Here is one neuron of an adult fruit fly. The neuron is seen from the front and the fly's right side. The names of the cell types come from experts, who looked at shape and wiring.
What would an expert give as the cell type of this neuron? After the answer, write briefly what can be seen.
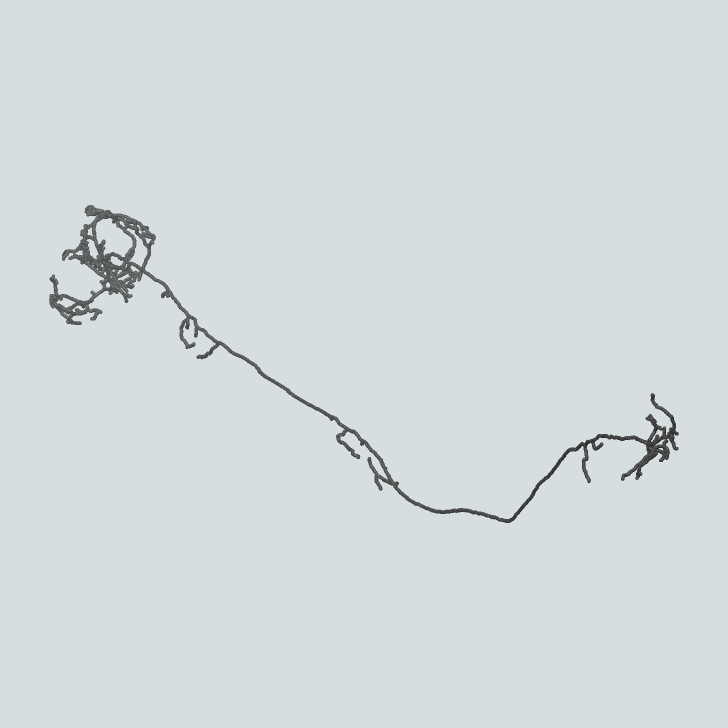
It is of cell type ANXXX254. It is an ascending neuron. The picture shows dozens of branch ends. As drawn here it is wider than it is tall.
